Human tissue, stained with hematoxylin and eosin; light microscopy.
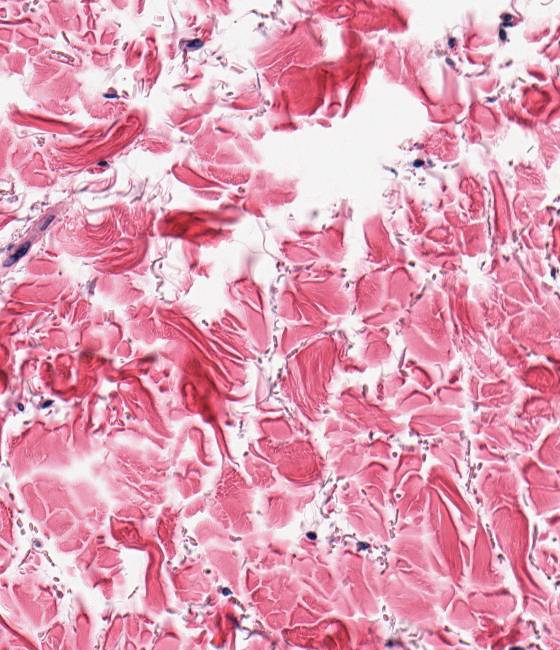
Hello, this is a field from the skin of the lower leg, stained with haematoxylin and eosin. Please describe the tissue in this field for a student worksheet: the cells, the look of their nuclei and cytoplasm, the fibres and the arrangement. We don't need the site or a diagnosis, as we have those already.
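So, the whole field is closely packed pink fibre bundles, cut in mixed planes: some polygonal cross-sections, some lengthwise. Nuclei are sparse, small dark blue dots scattered between the bundles, not within them. Thin pale wisps of tissue with occasional small nuclei run in the narrow gaps. I see no epithelium or glands anywhere.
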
